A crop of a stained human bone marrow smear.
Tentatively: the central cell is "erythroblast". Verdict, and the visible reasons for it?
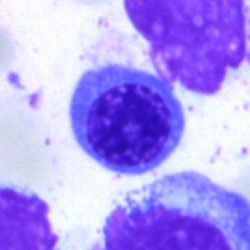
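Outline: smooth and round to oval. Nucleus position: slightly off-centre, toward the lower right of the cell.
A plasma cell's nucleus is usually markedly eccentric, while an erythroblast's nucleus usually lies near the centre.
A nucleus displaced only slightly therefore sits with erythroblast rather than plasma cell. Chromatin: dark purple and coarsely clumped, with small paler spots between the clumps. Cytoplasm: a moderate rim of blue around the nucleus, with no visible granules or vacuoles.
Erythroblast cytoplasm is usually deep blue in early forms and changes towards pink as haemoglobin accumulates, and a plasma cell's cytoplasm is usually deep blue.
The blue colour alone therefore fits both names. Taken together, erythroblast is a fitting name for this cell.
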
